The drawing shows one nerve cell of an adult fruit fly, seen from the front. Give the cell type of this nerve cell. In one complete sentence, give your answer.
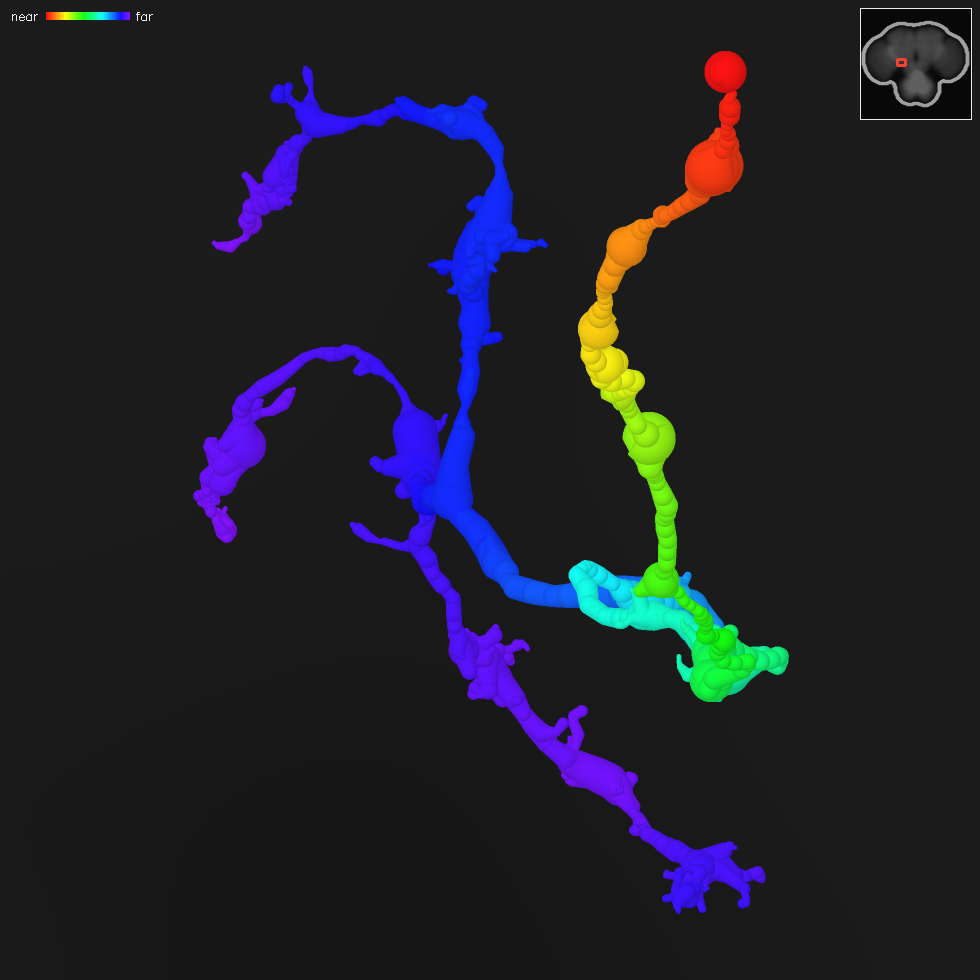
The nerve cell here falls under cell type JO-B2.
